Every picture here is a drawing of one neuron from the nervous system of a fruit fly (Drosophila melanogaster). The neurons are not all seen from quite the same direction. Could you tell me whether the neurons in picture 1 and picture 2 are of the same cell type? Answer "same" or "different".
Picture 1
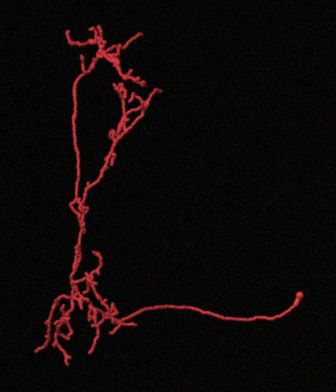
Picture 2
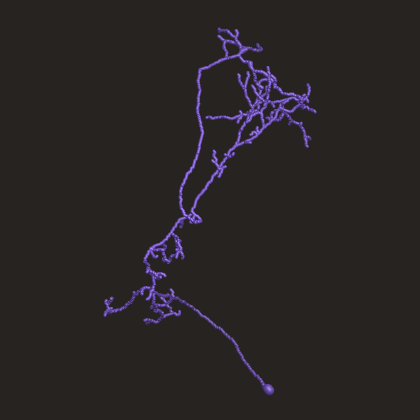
same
